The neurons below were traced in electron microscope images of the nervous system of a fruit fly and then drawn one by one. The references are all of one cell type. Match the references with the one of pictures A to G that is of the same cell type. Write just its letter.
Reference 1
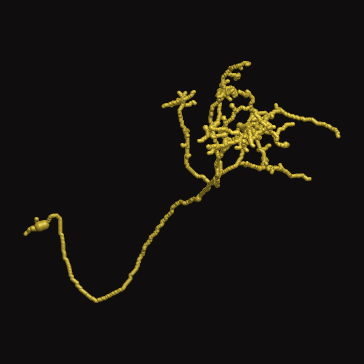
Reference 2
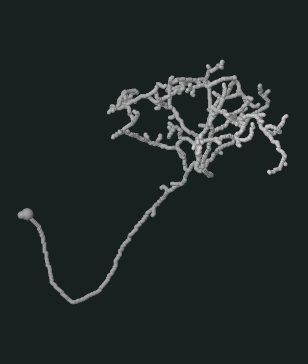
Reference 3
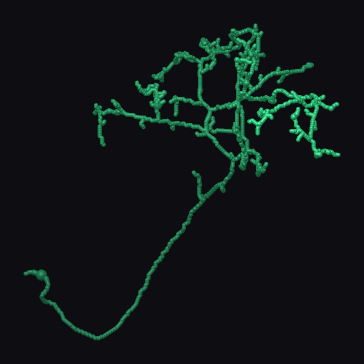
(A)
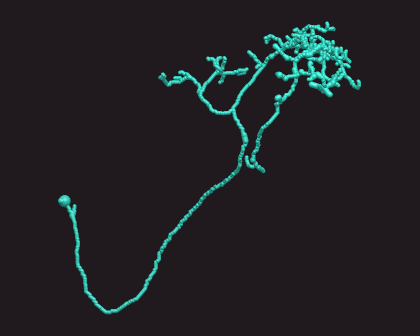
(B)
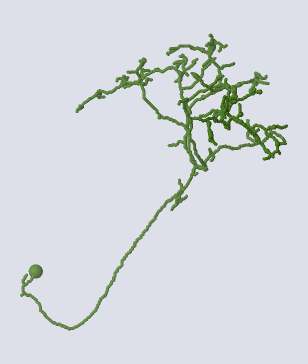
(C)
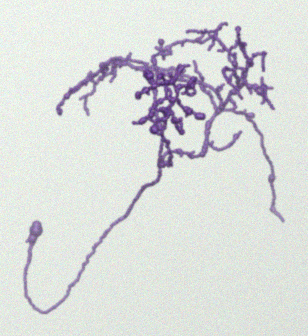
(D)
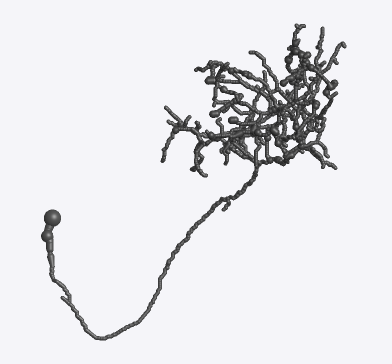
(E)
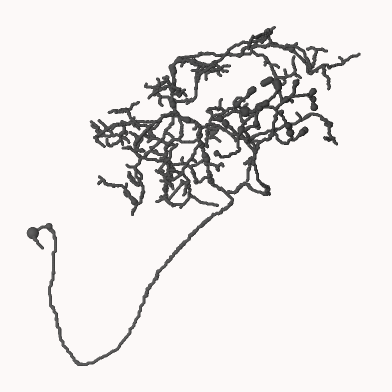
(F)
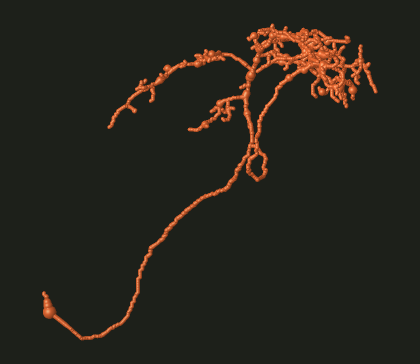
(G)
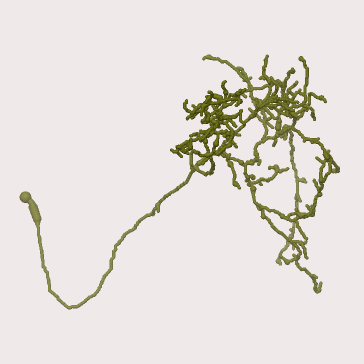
B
